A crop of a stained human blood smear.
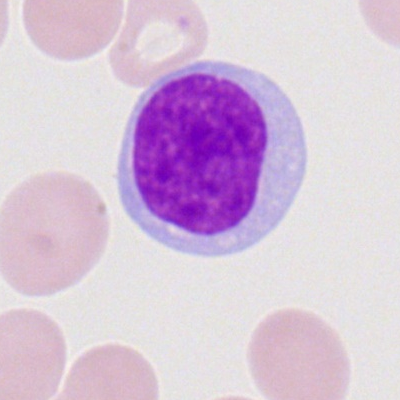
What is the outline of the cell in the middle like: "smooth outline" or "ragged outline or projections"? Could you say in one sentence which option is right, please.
In outline, this cell is smooth rather than rough.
